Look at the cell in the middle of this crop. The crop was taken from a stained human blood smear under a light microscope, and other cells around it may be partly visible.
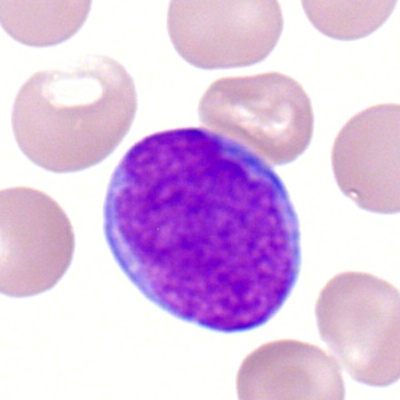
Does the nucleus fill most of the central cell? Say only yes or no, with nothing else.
Yes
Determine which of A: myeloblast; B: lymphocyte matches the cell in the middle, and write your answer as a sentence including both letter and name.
Correctly, option A names the cell in the middle a myeloblast.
